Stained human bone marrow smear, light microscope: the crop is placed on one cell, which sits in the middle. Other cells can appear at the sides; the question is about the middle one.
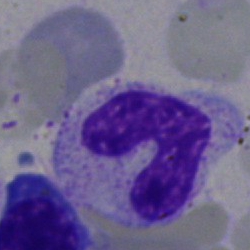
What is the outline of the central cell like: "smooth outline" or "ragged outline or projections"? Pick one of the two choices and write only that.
Smooth outline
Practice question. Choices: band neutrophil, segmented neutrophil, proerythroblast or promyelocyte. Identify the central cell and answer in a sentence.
The centered cell in this crop is a band neutrophil.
